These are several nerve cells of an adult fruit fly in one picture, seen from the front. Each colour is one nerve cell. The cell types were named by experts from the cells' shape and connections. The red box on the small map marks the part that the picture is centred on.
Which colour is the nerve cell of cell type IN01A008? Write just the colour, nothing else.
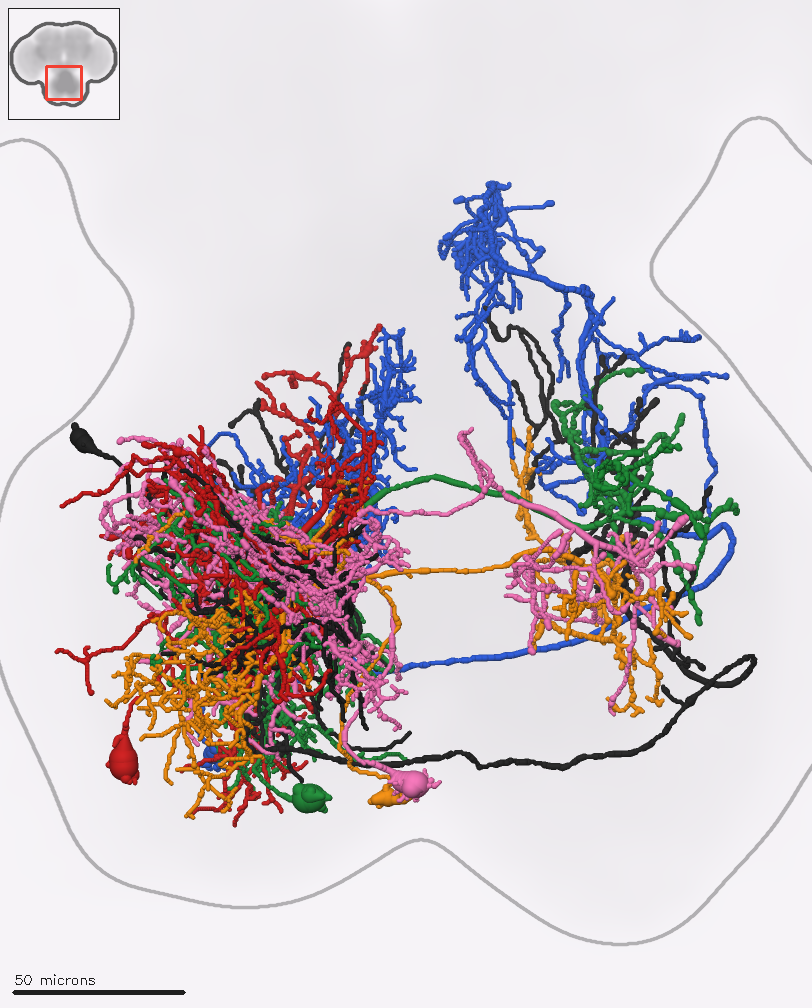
black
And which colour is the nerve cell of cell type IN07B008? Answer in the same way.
green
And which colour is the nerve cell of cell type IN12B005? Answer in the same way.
orange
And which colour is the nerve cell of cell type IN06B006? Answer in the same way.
pink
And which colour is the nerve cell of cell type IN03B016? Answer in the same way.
red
